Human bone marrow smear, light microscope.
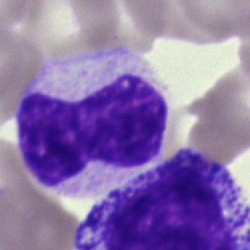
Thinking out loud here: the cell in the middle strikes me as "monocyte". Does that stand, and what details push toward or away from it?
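The outline is roughly round with a smooth edge, and the nucleus is elongated from left to right across the cell. The chromatin is dark purple and coarsely clumped.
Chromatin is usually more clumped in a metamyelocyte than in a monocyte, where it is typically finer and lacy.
This clumped chromatin therefore goes with metamyelocyte and against monocyte. The cytoplasm is pale lilac and forms a moderate rim around the nucleus.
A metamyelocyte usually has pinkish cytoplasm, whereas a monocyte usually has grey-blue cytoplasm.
The pale lilac colour sits with metamyelocyte rather than with the grey-blue of a monocyte. The cell is a metamyelocyte, not a monocyte.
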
